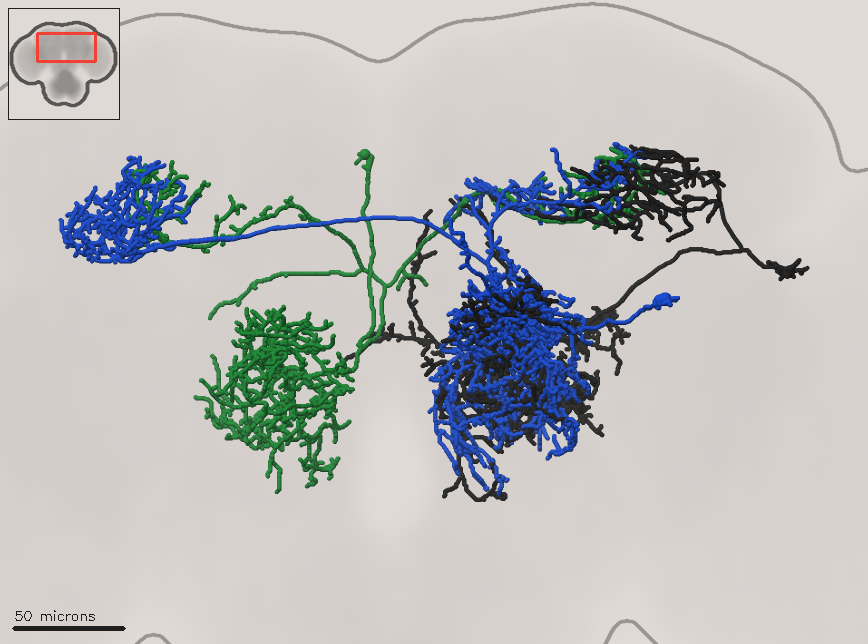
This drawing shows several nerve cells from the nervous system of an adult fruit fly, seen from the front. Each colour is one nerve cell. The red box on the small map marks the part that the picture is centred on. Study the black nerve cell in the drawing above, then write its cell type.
AOTU033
